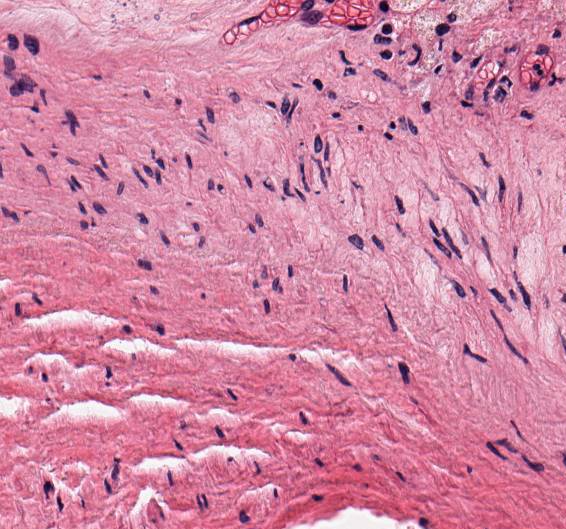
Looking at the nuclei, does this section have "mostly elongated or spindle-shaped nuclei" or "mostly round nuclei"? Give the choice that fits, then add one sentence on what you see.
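Mostly elongated or spindle-shaped nuclei. The scattered nuclei are dark, elongated and spindle-shaped.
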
